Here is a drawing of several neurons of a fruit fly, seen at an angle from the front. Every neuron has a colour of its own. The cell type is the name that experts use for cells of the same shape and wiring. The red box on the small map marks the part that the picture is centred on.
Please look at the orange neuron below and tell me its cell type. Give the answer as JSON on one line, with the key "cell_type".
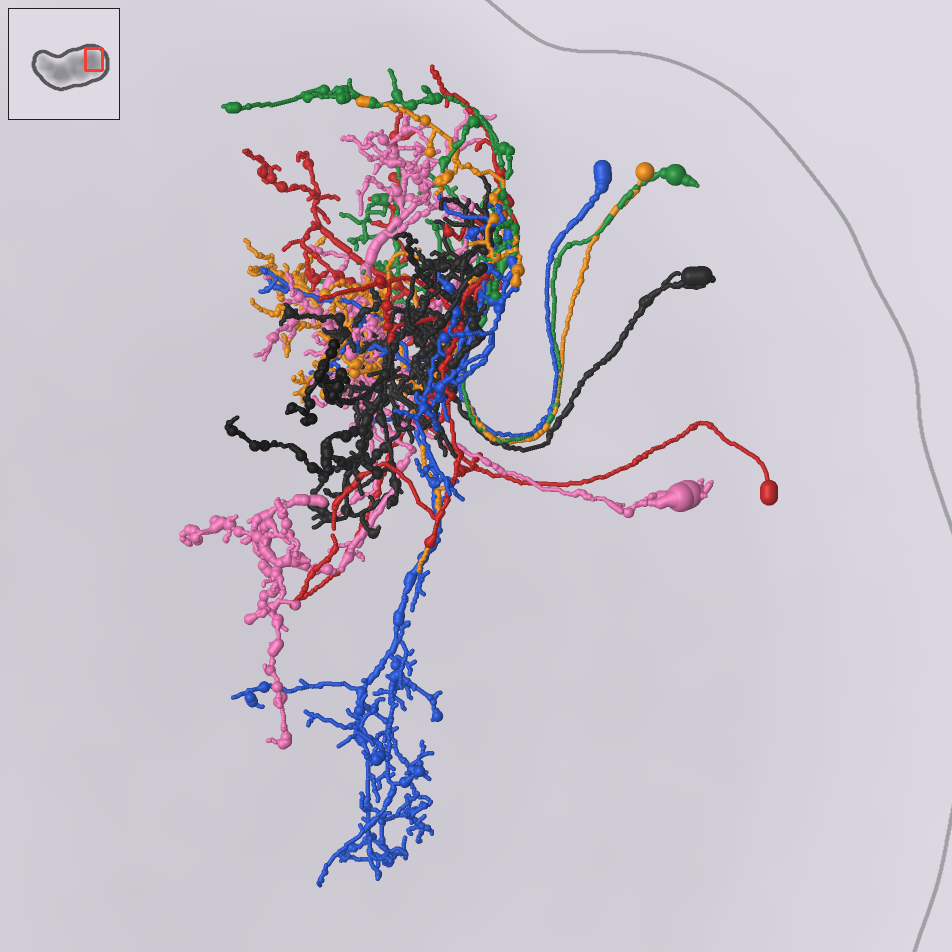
{"cell_type": "CB3036"}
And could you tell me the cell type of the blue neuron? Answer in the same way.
{"cell_type": "AVLP003"}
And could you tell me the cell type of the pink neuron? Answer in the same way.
{"cell_type": "LHAV2b2_a"}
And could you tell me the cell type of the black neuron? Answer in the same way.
{"cell_type": "LH007m"}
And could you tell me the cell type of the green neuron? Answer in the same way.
{"cell_type": "CB3393"}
